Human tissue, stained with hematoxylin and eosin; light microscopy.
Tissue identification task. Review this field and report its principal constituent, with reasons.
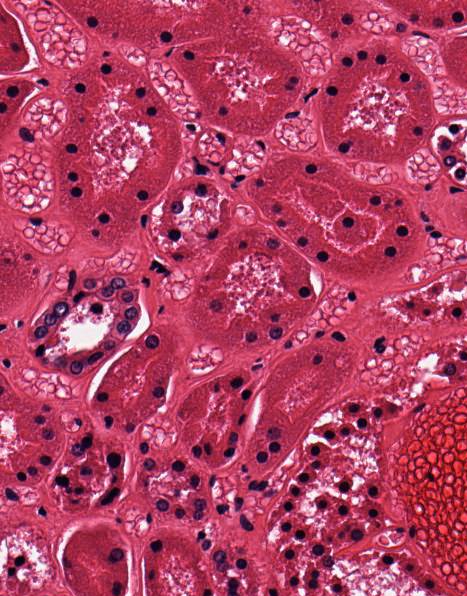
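This is the cortical labyrinth of the kidney. Closely packed tubules cut in cross and oblique section fill the field, with scant stroma.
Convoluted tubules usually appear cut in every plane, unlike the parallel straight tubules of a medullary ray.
Many tubules are lined by cells with abundant pink cytoplasm and single round nuclei; larger pink tubules hold pale, frothy material.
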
